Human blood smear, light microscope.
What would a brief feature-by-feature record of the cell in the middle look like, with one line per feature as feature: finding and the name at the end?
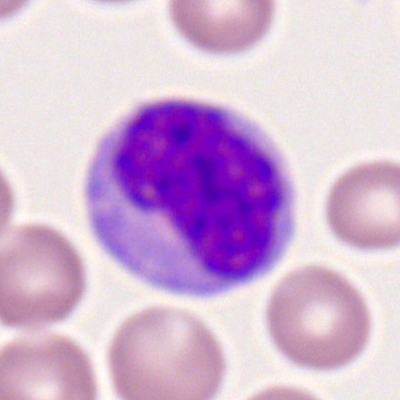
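Position of nucleus: off-centre, toward upper right
Indentation: shallow, along lower-left edge of nucleus
Chromatin: clumped, darker patches among paler areas
Cytoplasm: crescent on lower-left side
Cell type: monocyte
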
